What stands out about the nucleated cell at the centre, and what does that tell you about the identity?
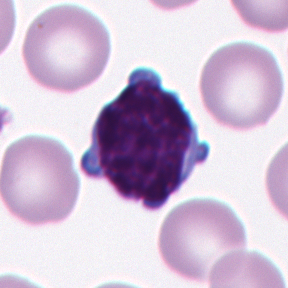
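Cell edge: small rounded pale blue blebs, several, bulging outward. Nucleus a single unlobed mass, filling nearly the whole cell; only a scant cytoplasmic rim left. Cytoplasm pale blue. Typical lymphocyte.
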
